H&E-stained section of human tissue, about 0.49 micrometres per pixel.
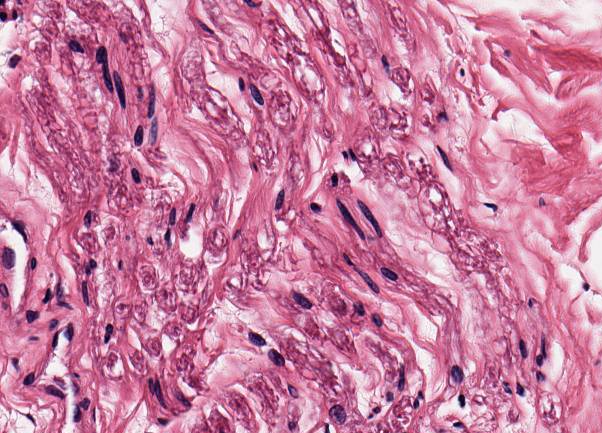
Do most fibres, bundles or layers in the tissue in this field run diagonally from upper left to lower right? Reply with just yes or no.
Yes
